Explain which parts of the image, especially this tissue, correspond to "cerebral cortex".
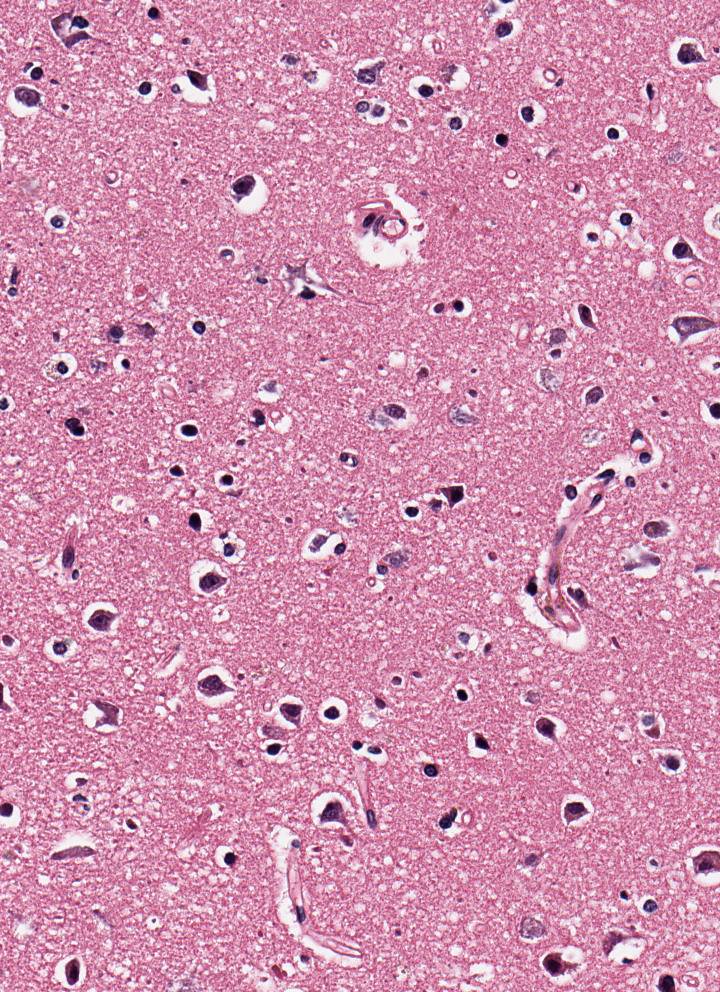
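This is cerebral cortex. The whole field is a finely granular pink background with cells scattered through it, and there are no glands, tubules or epithelium. Most cells are small, with round, dark-staining nuclei and little visible cytoplasm.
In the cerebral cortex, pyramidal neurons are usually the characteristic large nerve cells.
The few larger angular cells with purple-tinged cytoplasm, at the right edge and in the centre, go with that.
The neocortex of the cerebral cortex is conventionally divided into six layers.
That layering does not appear here: the cells are spread fairly evenly, with no layers, clusters or bands.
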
